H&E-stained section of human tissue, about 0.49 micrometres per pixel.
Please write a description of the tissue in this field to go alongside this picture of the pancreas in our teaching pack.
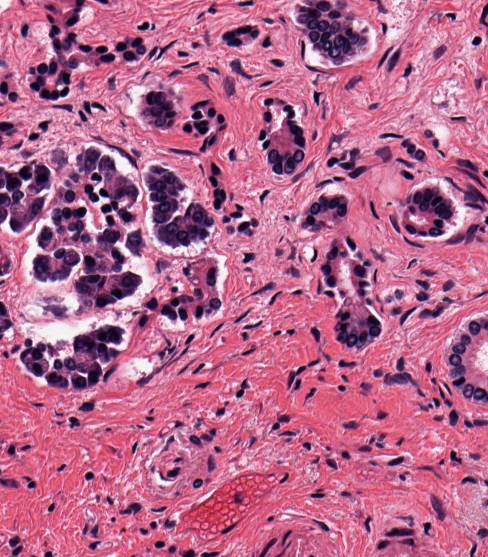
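Scattered mainly through the upper half of the field are small, irregular nests and glands of epithelial cells with dark, rounded, crowded nuclei. A clear space separates many of these nests from the stroma around them. That stroma is dense pink collagen holding scattered spindle-shaped nuclei.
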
